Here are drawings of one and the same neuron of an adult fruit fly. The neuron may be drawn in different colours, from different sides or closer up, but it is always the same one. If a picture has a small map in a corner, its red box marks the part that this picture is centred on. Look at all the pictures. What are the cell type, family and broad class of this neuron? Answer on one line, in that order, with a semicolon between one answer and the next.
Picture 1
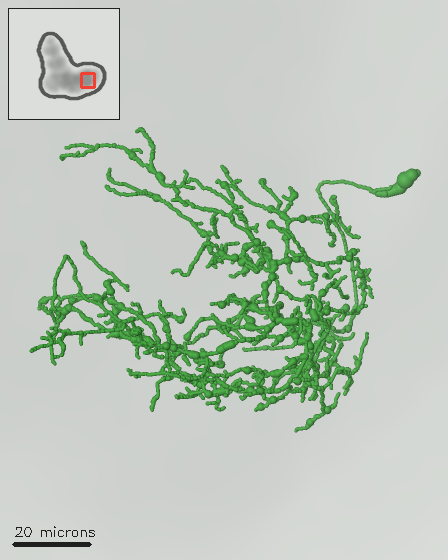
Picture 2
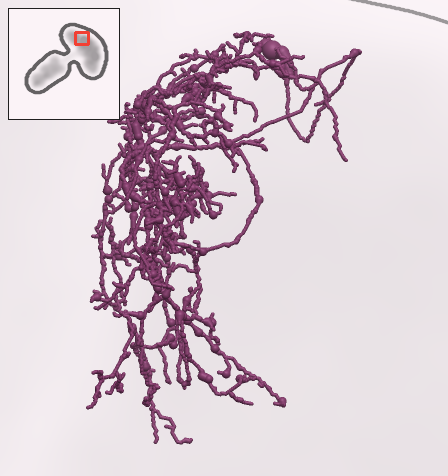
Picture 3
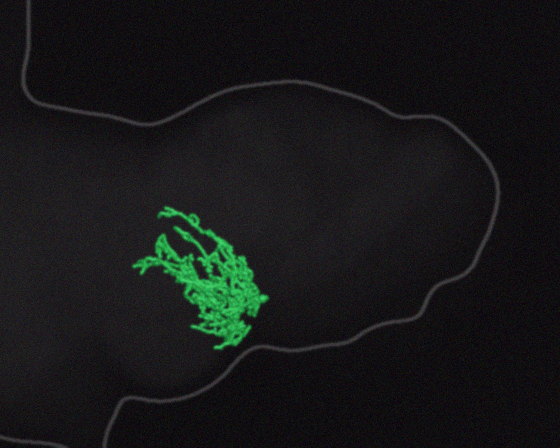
PVLP080_b; hemilineage VLPl4_anterior; central-brain intrinsic neuron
